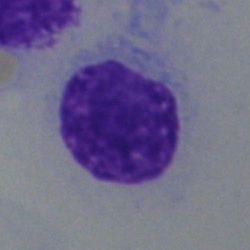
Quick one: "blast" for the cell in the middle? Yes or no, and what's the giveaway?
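No, blast doesn't fit; this is a hairy cell. The chromatin decides it: dense and dark purple, broken by small paler spots.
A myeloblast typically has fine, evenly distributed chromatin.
The very pale greyish blue cytoplasm also speaks against blast.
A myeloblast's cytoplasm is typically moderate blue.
I see no granules in the cytoplasm, which goes with hairy cell.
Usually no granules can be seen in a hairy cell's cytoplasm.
The nucleus fills most of the cell, leaving a scant rim of cytoplasm, yet that would suit a blast too.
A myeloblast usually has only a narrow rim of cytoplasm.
Otherwise, most visible cytoplasm lies above and to the right of the nucleus, its outer edge faint and ragged rather than sharply drawn.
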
